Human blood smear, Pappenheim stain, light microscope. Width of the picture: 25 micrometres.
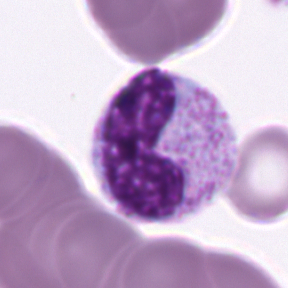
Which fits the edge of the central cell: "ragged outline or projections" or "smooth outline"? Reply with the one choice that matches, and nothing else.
Smooth outline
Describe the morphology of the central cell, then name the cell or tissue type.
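Along the left side of this cell lies the nucleus, its concave side turned right toward the cytoplasm. Its chromatin is dark purple and coarsely clumped. Fine pinkish-violet granules are scattered evenly through the cytoplasm. It is a band neutrophil.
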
